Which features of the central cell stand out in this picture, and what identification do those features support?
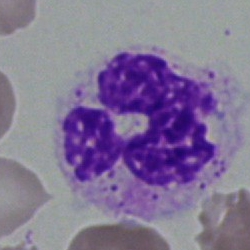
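Taking each point in turn, the outline is roughly round. The nucleus is divided into three lobes, grouped around a small pale gap near the centre of the cell. The cytoplasm is pale pinkish-lilac. Last comes the name: segmented neutrophil.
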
